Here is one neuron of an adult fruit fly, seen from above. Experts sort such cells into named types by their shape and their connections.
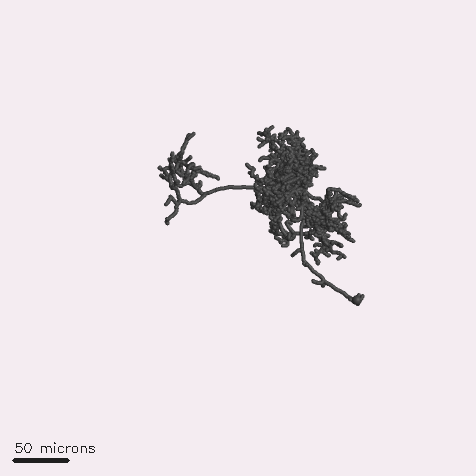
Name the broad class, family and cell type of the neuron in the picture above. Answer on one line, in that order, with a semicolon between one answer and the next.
central-brain intrinsic neuron; hemilineage DL2_dorsal; SMP177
